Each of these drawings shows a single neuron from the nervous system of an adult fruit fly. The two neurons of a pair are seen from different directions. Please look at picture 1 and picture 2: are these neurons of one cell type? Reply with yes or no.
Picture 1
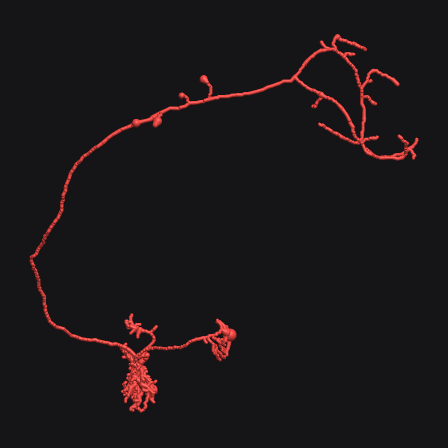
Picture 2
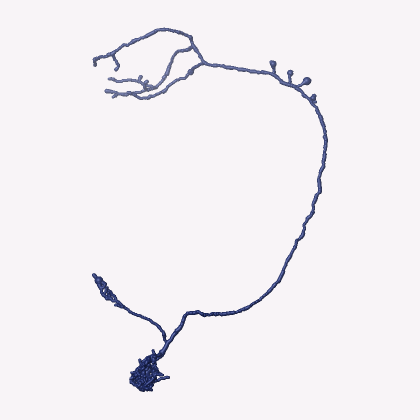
yes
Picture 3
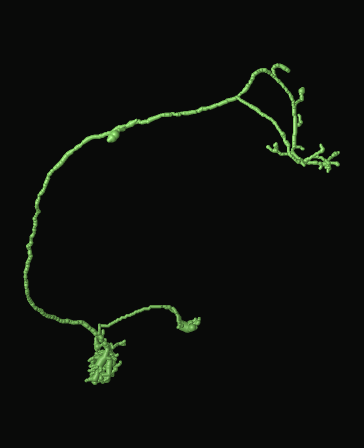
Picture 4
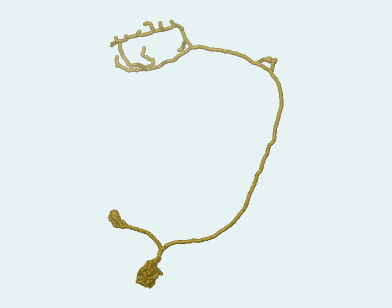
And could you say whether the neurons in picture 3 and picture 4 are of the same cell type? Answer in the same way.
yes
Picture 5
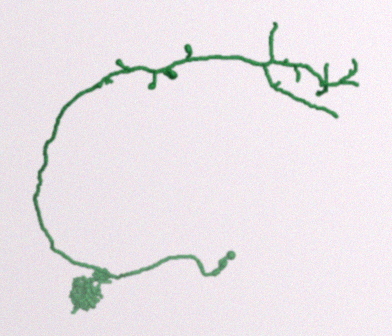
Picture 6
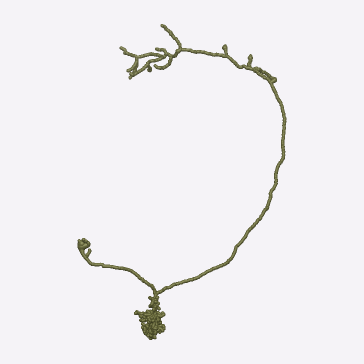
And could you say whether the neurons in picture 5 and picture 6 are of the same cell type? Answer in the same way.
yes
